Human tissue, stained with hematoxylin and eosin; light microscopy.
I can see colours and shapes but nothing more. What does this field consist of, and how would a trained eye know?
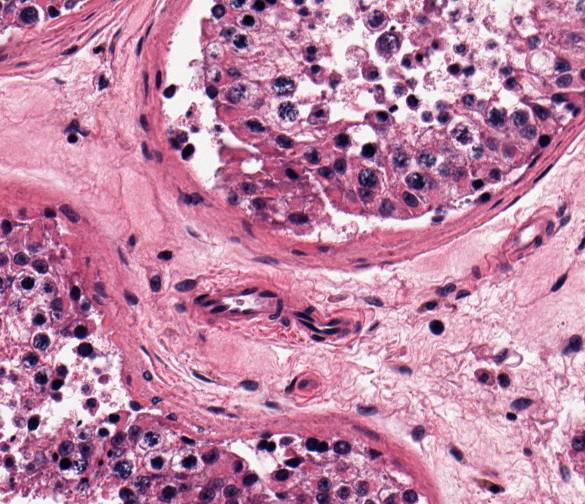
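Seminiferous tubule, chiefly. Deciding point: the tubules are filled by many layers of cells, not a single lining layer.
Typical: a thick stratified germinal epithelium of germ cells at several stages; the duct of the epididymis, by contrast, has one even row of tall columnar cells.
Each tubule wrapped in a thick, layered pink wall with flattened, elongated nuclei. Stroma between tubules pale pink, loose, wispy. Near the centre, a small vessel with elongated dark nuclei in its wall.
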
